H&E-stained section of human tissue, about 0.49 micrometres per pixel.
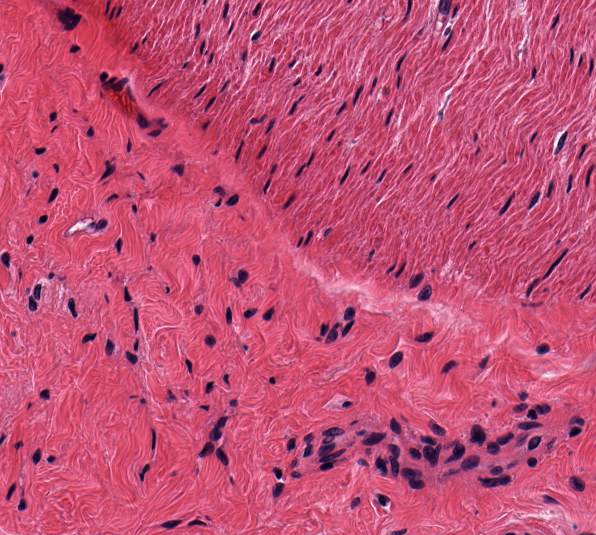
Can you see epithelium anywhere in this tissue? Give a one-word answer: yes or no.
No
